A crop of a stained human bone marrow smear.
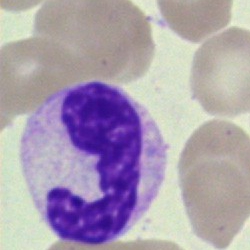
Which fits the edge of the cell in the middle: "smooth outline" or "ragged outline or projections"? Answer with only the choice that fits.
Smooth outline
